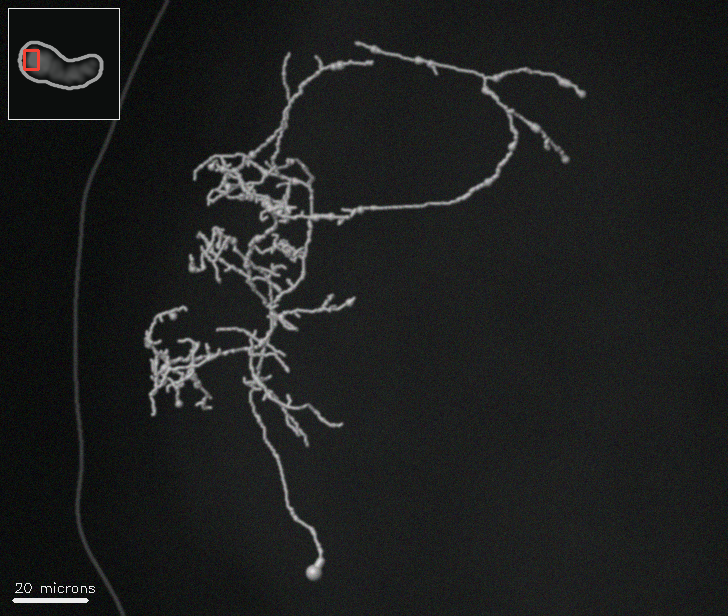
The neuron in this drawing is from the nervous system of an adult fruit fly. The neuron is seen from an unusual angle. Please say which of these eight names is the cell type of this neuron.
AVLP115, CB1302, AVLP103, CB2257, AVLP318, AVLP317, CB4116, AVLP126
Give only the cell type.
CB1302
